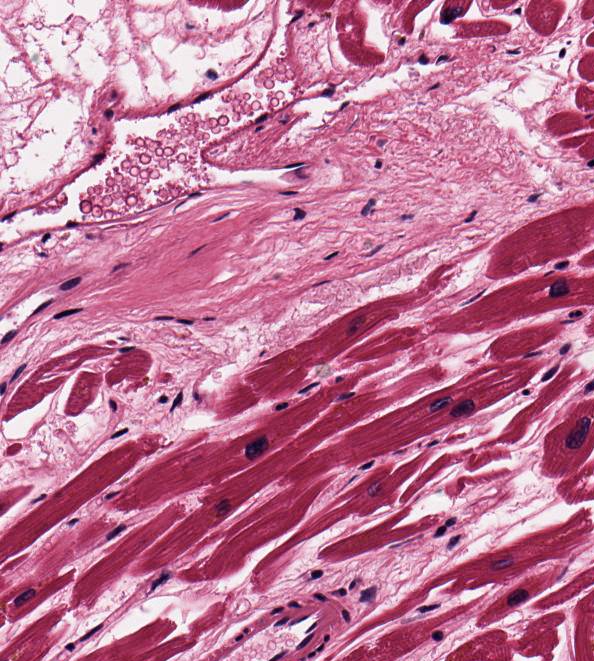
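Left ventricle of the heart, haematoxylin and eosin: muscle fibres fill the lower two-thirds of the field, running diagonally from lower left to upper right. You'll notice they branch and join one another instead of lying as separate parallel cylinders. Their nuclei sit centrally within the fibres, and the cytoplasm stains a deep, dense pink-red.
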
